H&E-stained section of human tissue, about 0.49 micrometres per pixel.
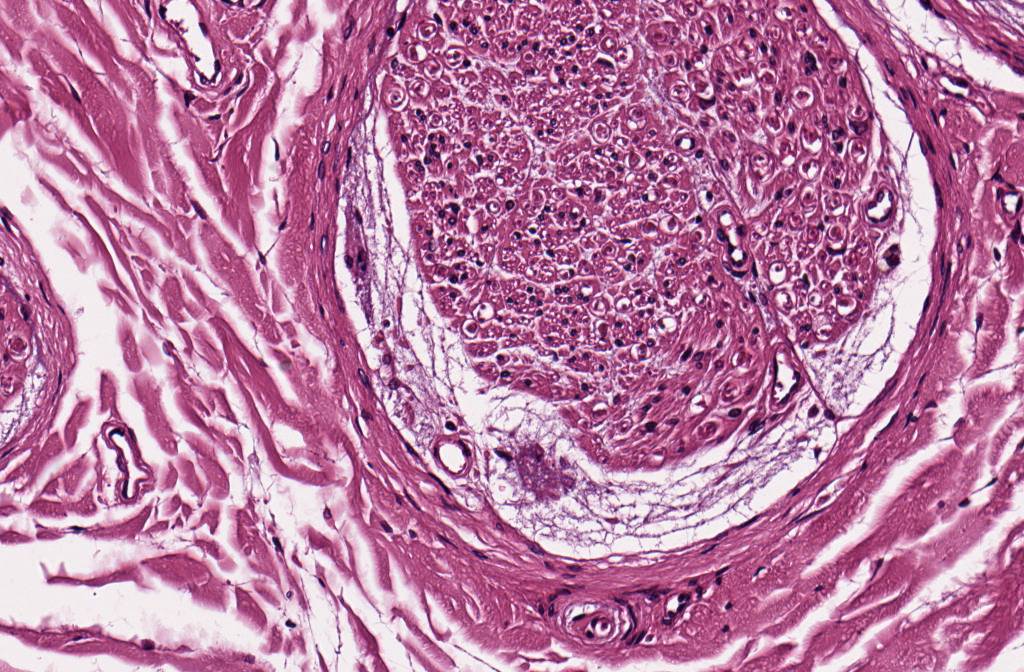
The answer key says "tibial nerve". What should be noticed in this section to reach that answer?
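The section is of the tibial nerve.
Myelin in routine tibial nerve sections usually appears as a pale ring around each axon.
The small round cross-cut profiles packing the bundle match this, many with a pale ring around a small central dot.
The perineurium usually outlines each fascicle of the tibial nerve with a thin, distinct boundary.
Here, several concentric layers of flattened cells with elongated dark nuclei encircle the bundle. Another rounded bundle with a layered sheath is partly cut off at the left edge.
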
